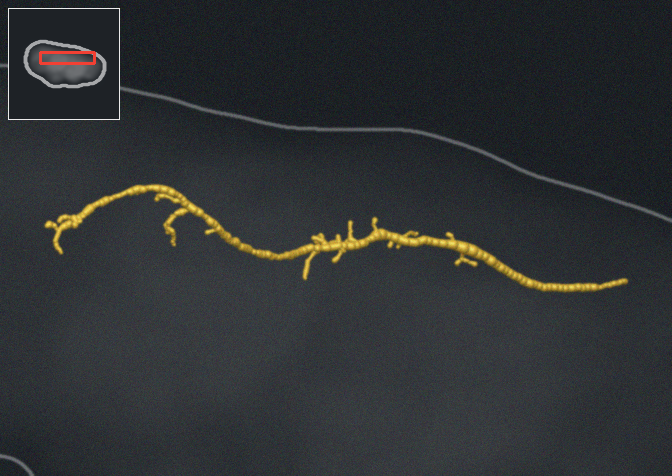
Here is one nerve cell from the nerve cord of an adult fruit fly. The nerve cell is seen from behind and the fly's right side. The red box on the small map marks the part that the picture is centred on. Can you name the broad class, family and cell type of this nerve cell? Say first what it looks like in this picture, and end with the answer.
No cell body is drawn. In this view it is more than twice as wide as it is tall. It is a descending neuron. The family is DNp. It is of cell type DNp15.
